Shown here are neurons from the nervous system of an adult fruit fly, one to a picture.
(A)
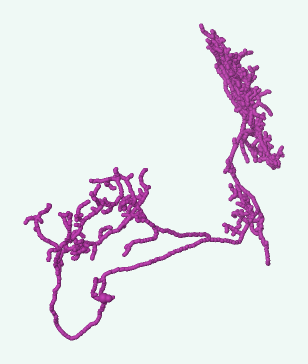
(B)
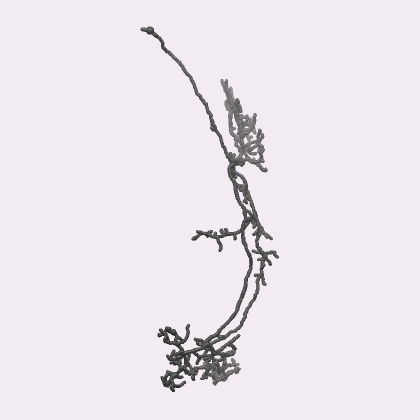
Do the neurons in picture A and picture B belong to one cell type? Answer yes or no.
no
